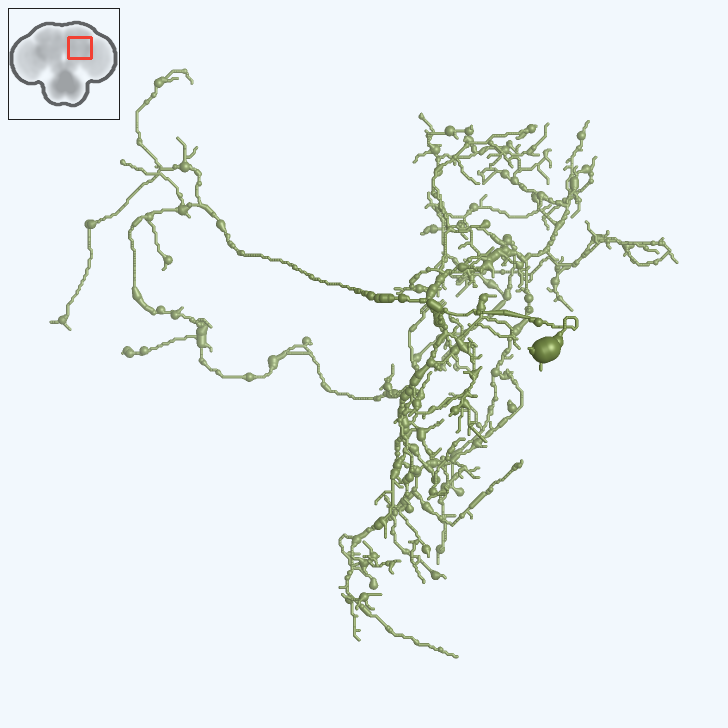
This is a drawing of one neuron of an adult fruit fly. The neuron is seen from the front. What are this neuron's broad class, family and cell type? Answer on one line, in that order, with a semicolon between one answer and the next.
central-brain intrinsic neuron; hemilineage VLPa1_medial; aSP10B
